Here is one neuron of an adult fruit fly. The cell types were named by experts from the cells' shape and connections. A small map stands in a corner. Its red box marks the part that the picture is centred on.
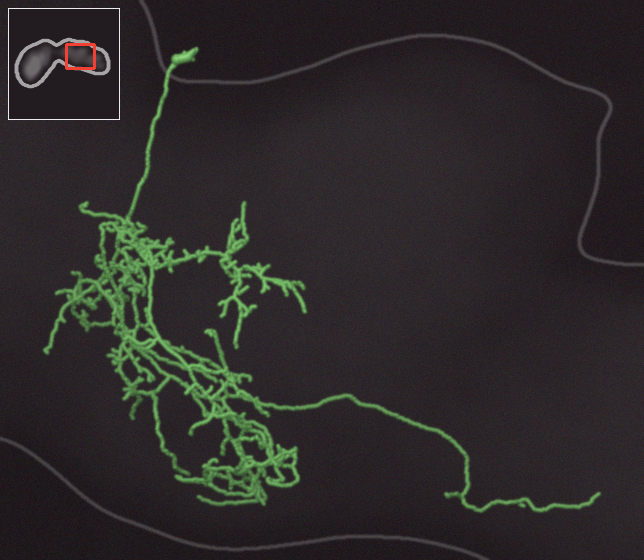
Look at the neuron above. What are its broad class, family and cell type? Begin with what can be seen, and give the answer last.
The cell body is at the upper left of the picture. Dozens of branch ends can be seen. Its broad class is nerve-cord intrinsic neuron. Its family is hemilineage 12A. The cell type is vPR6.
